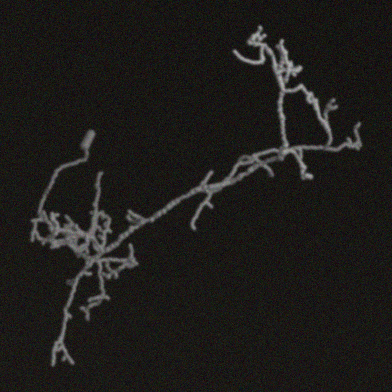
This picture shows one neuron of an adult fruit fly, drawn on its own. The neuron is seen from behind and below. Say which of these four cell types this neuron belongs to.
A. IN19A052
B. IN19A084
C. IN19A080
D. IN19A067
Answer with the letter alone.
D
